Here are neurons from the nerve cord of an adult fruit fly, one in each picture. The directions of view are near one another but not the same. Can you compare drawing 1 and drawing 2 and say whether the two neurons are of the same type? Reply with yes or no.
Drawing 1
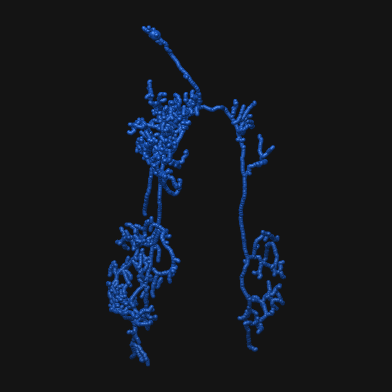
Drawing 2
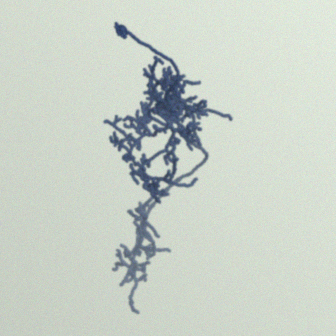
no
